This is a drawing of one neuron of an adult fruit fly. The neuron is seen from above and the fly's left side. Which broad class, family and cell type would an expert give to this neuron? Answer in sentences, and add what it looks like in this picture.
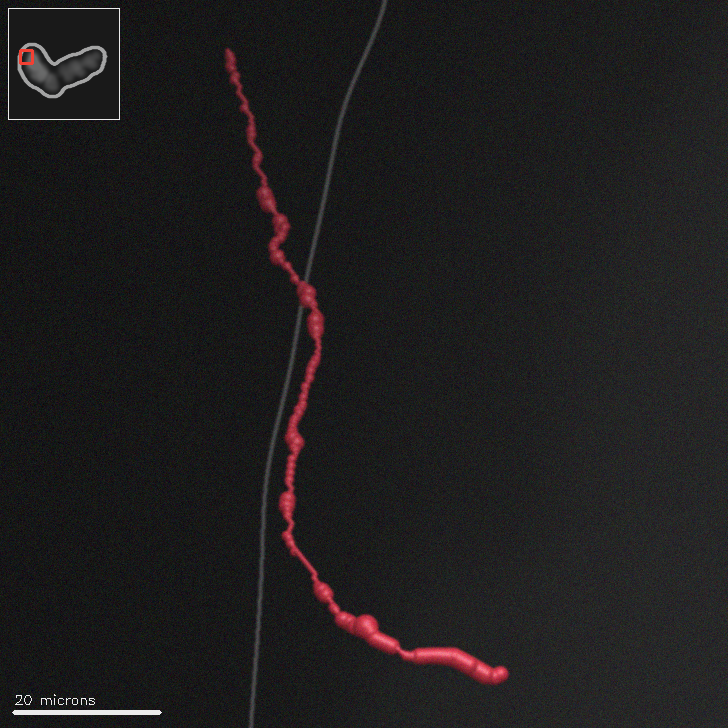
This is a photoreceptor or other optic-lobe sensory neuron. The name of its family is class visual. Its cell type is R8p. From top to bottom in the picture it spans about 85 microns. There are a dozen or fewer branch ends.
